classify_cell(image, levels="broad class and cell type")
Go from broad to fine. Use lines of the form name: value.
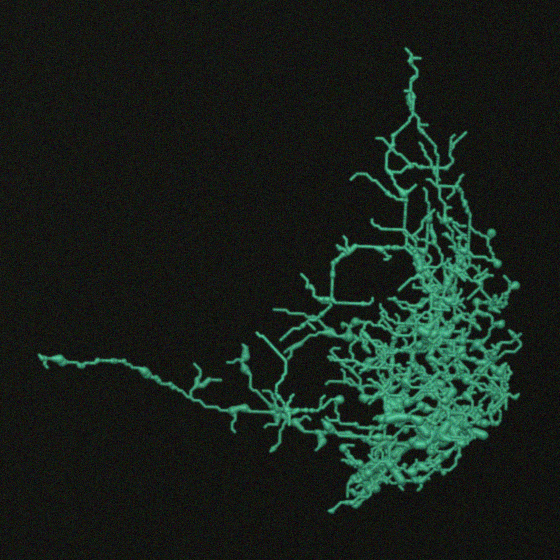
broad class: nerve-cord intrinsic neuron
cell type: INXXX317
